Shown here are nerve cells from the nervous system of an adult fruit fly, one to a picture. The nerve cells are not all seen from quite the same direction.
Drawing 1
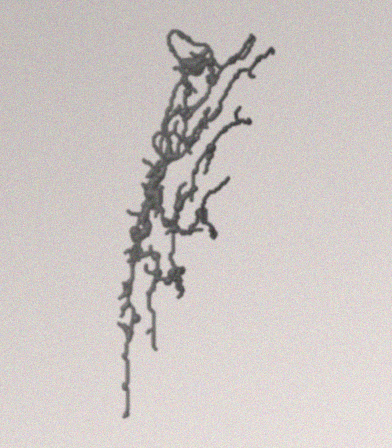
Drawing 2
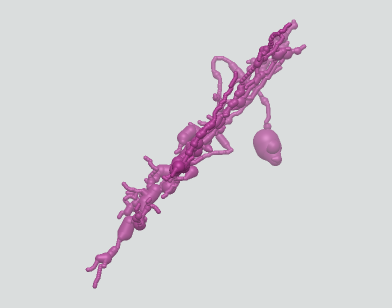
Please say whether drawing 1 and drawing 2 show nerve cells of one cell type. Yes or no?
yes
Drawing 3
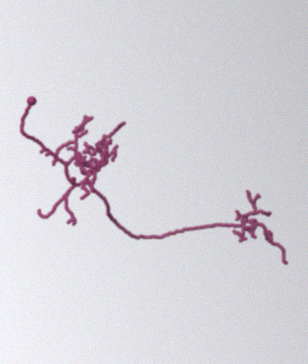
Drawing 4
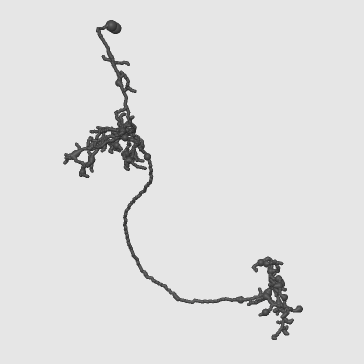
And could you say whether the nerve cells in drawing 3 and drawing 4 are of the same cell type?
yes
